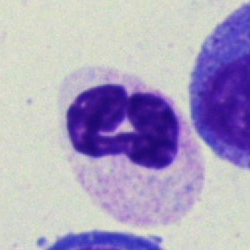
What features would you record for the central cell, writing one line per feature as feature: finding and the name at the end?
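Chromatin: dense, dark purple, clumped.
Cytoplasm: abundant, pale pink-lilac.
Granules: fine, pinkish-violet, scattered through the cytoplasm.
Position: nucleus in the upper part of the cell, more cytoplasm below it.
Name: segmented neutrophil.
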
